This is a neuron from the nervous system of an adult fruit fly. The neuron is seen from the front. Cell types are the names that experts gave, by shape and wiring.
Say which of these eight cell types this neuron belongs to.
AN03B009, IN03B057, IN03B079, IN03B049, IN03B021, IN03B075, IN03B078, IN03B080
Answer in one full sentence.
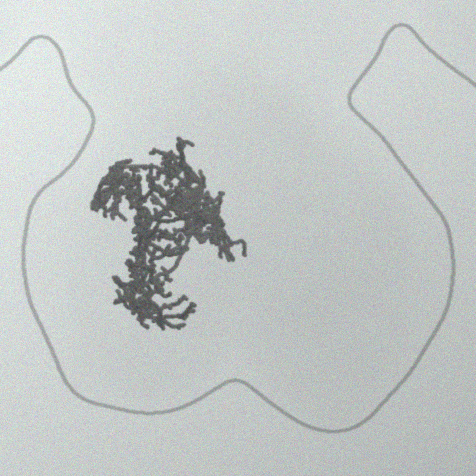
This neuron is categorized as cell type IN03B021.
